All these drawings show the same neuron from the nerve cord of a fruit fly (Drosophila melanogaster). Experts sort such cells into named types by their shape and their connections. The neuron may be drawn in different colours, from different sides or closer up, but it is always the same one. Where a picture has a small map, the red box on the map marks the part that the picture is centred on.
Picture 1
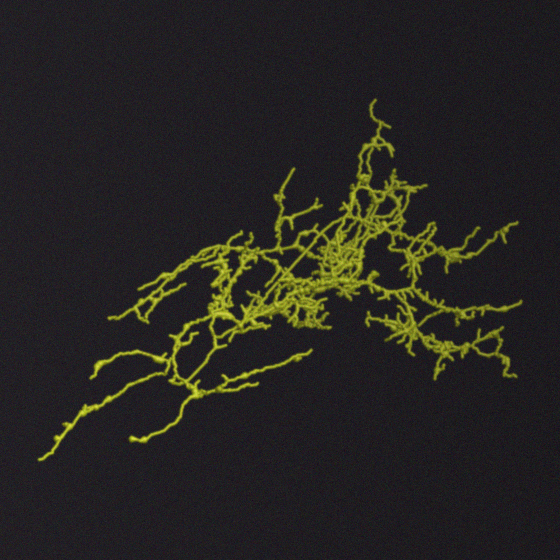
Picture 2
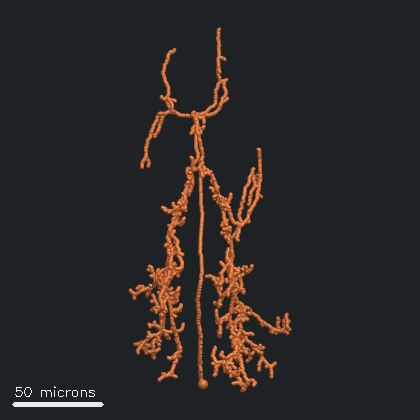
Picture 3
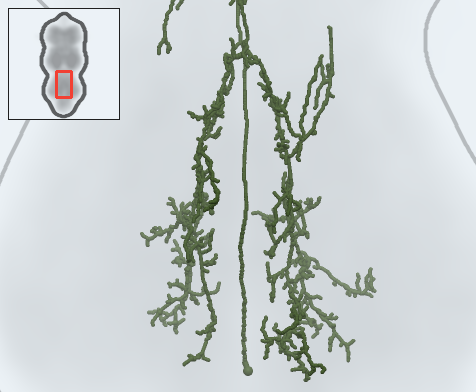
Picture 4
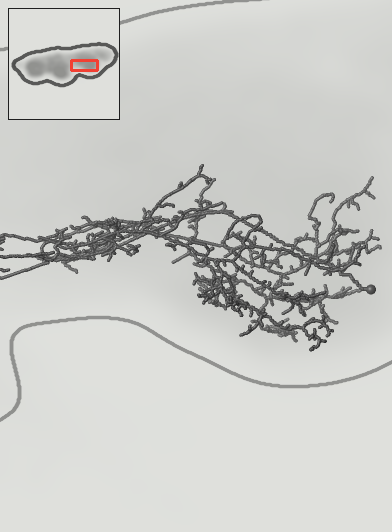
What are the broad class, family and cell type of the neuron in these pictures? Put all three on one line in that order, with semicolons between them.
nerve-cord intrinsic neuron; hemilineage 14A; IN14A025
